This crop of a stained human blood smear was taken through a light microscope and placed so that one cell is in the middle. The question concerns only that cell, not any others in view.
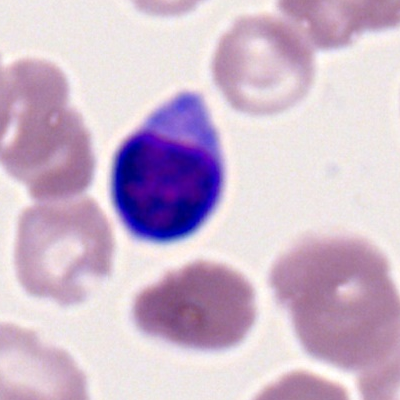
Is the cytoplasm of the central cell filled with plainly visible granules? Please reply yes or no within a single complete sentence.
No, within the cytoplasm of the cell there is no visible granule.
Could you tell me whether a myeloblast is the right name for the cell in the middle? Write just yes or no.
no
